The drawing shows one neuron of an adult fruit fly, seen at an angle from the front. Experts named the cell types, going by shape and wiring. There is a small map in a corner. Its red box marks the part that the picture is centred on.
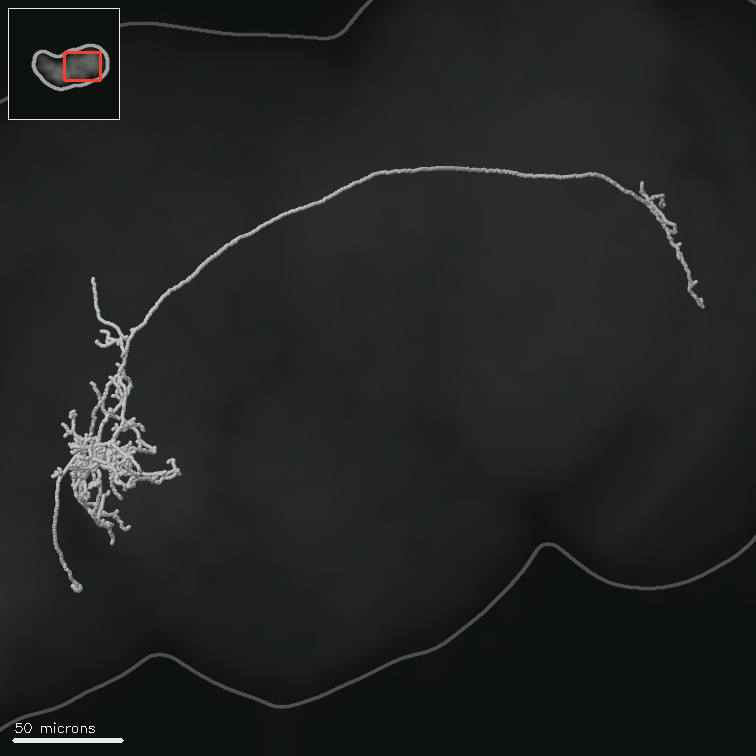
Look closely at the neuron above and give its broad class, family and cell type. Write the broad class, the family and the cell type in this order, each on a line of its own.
central-brain intrinsic neuron
hemilineage VLPl&p2_lateral
AVLP145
